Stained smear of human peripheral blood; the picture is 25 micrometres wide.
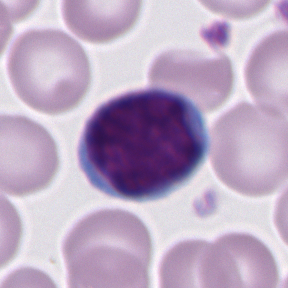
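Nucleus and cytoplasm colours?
Deep purple nucleus; pale blue cytoplasm.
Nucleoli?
None visible.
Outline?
Smooth, no surface projections.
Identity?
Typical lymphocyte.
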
